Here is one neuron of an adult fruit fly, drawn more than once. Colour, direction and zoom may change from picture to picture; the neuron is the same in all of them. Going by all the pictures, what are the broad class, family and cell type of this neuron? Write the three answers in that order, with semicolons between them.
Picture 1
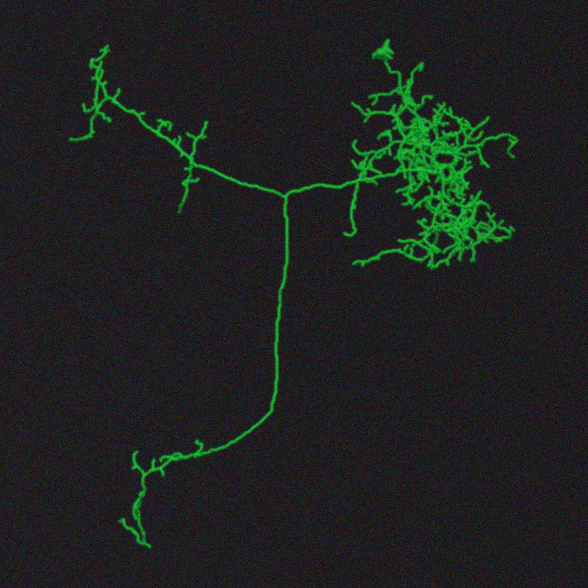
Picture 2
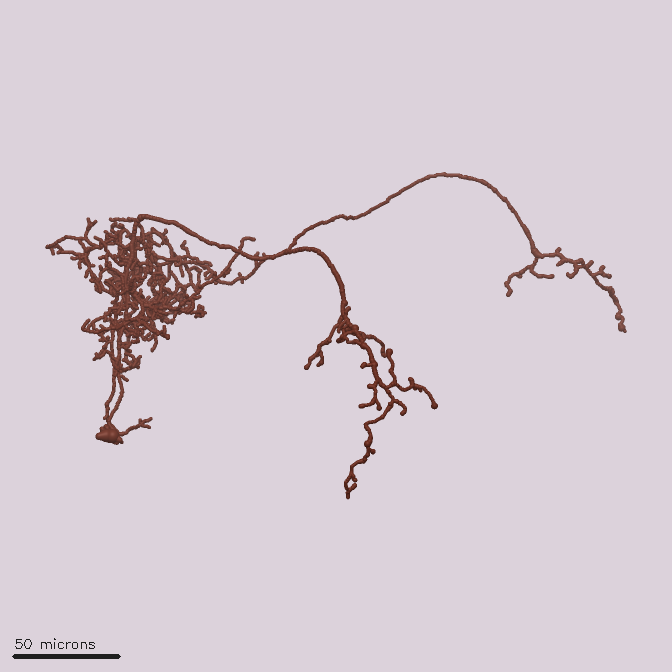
nerve-cord intrinsic neuron; hemilineage 14B; IN14B004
